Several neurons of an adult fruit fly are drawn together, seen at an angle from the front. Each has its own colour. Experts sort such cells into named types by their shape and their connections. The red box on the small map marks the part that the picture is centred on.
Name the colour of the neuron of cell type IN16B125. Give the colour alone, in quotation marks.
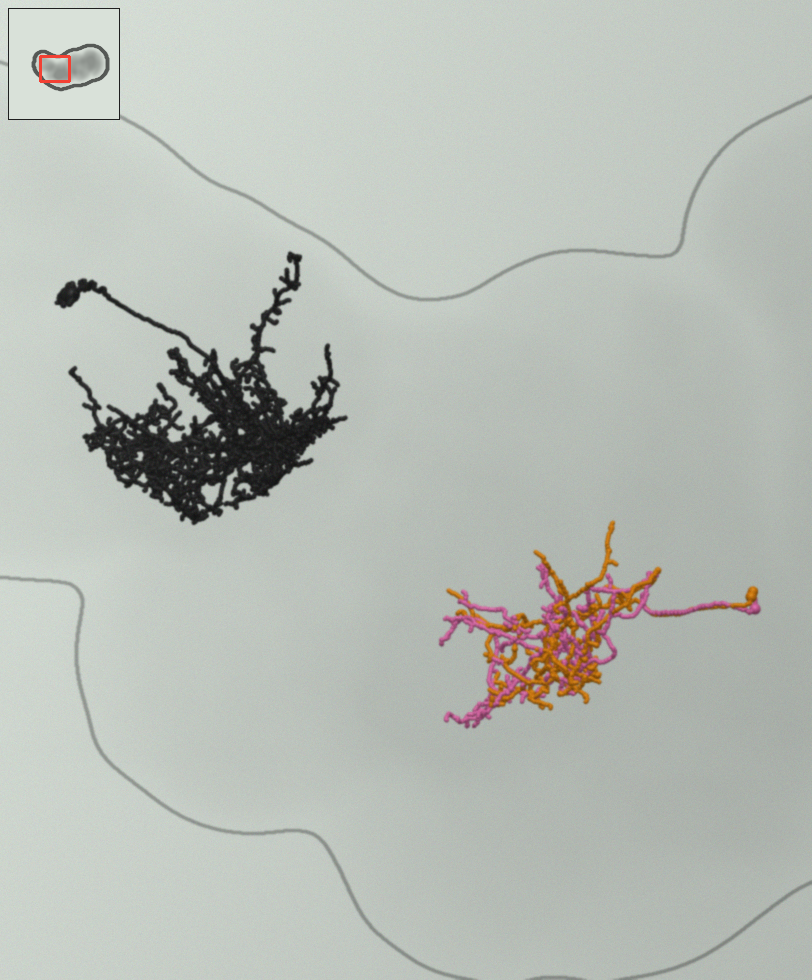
"pink"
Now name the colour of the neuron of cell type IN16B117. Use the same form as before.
"orange"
